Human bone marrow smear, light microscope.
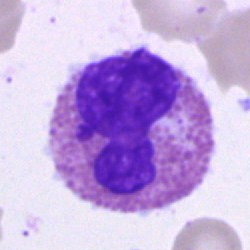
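Eosinophil in a stained human bone marrow smear. Outline: round and smooth. Nucleus: a small knob of nuclear material bulges from its left side. Chromatin: dark purple and coarsely clumped, with lighter patches between the clumps; no nucleoli are visible in this eosinophil.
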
